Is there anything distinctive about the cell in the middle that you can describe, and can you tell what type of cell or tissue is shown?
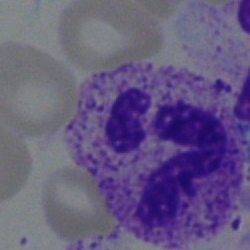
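Taking the outline first, it's roughly round, with a slightly uneven edge. Inside, the chromatin is dark purple and coarsely clumped. Many purple granules fill the cytoplasm, and they're scattered across the whole of it. So this one is a segmented neutrophil.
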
